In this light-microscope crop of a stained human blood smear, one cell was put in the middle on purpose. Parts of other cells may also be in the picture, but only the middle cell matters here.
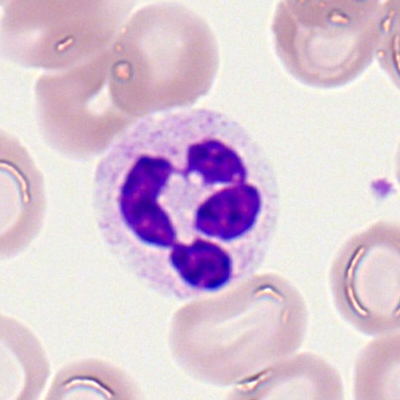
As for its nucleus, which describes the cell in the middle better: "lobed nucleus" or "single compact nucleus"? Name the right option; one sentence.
What this cell has is a nucleus split into lobes.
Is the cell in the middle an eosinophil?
no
